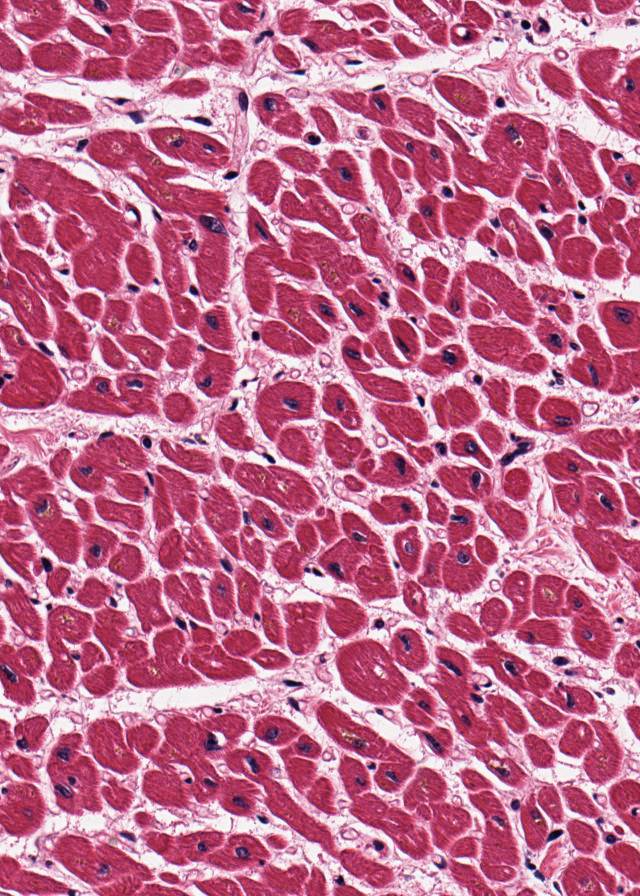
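Left ventricle of the heart. Each fibre showing a nucleus has one central oval nucleus, with fine golden-brown granules beside it in many fibres. Delicate pale pink connective tissue between fibres carries small capillaries with flattened dark nuclei. No fat cells are present.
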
